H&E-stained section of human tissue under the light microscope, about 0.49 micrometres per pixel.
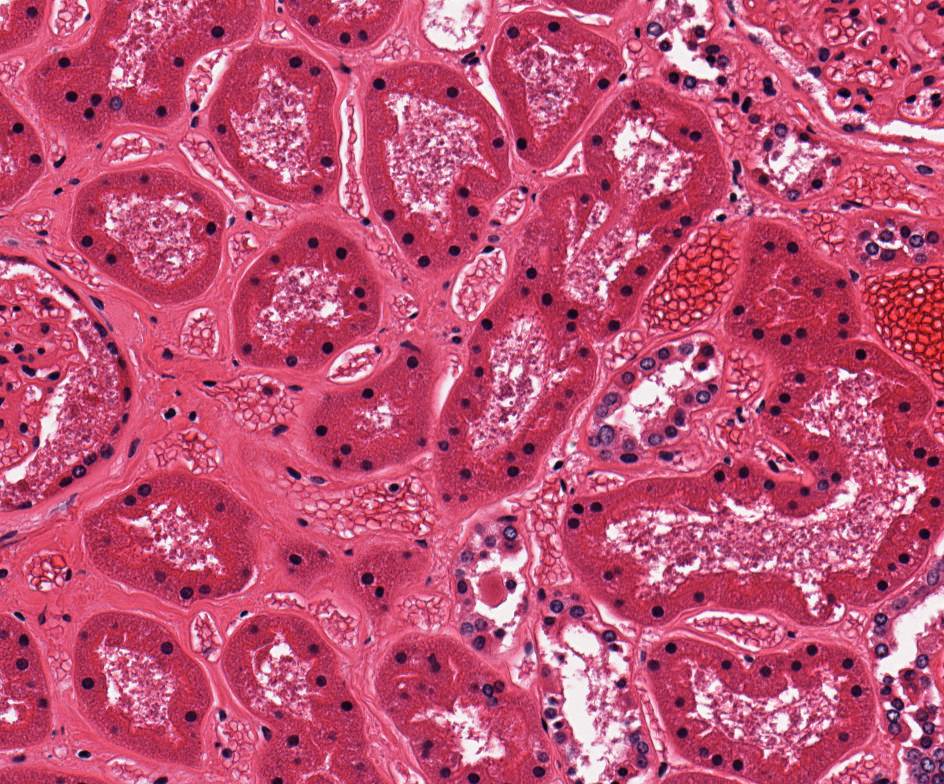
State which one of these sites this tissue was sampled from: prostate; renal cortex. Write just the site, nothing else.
renal cortex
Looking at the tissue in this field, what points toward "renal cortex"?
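It's renal cortex; the packing fits. Tubules, mostly cut across as round to oval profiles, crowd the field with thin strands of pink stroma between them.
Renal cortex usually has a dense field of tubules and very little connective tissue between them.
Most are lined by a single layer of cuboidal to low columnar cells with abundant, deeply eosinophilic cytoplasm; large ones have small, round, dark, evenly spaced nuclei in one row. At right centre and lower right, smaller tubules show scant, paler cytoplasm and more crowded dark nuclei.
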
